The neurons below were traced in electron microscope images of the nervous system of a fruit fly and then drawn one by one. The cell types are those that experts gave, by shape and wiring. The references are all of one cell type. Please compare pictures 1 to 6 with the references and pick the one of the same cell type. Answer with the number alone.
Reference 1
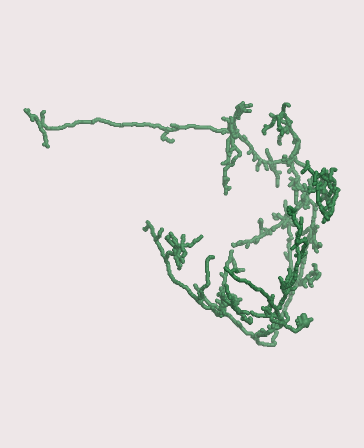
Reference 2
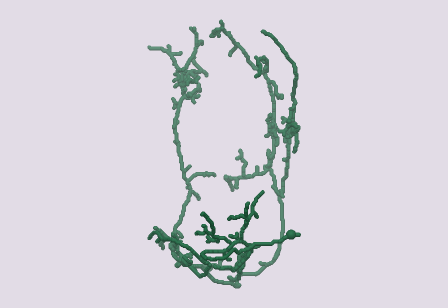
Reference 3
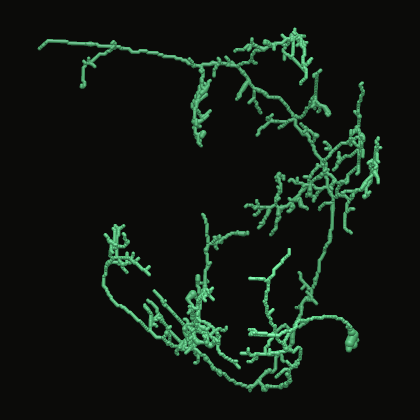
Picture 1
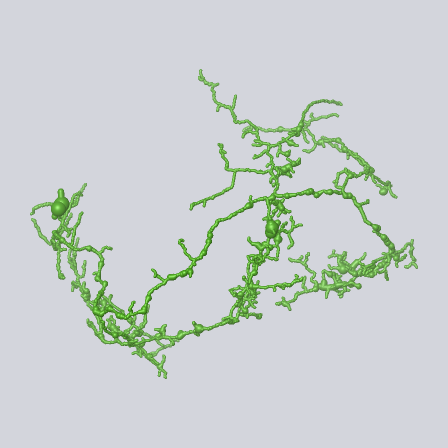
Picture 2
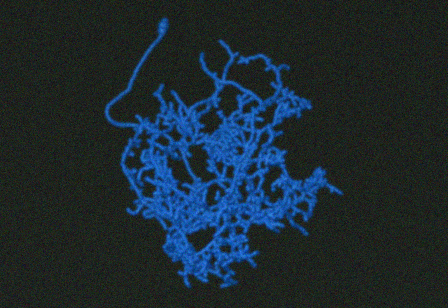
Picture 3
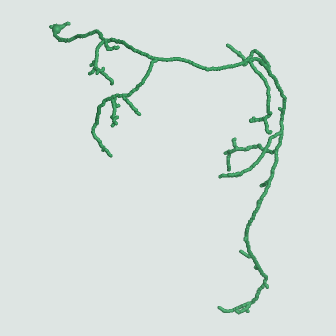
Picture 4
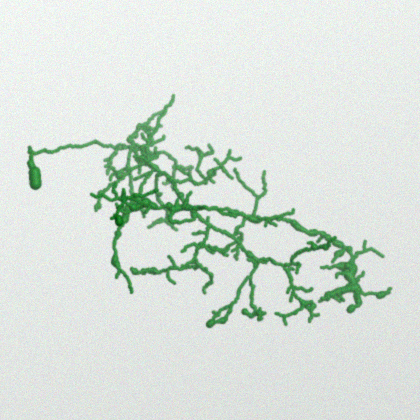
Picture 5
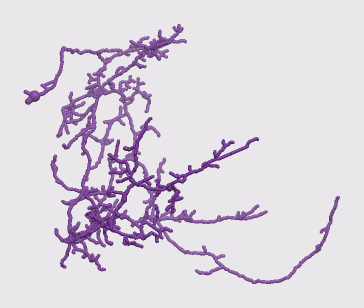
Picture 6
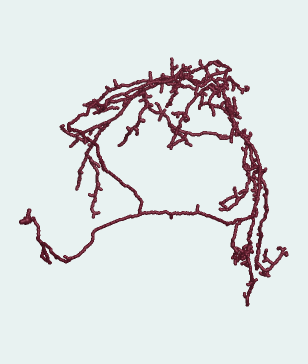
1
